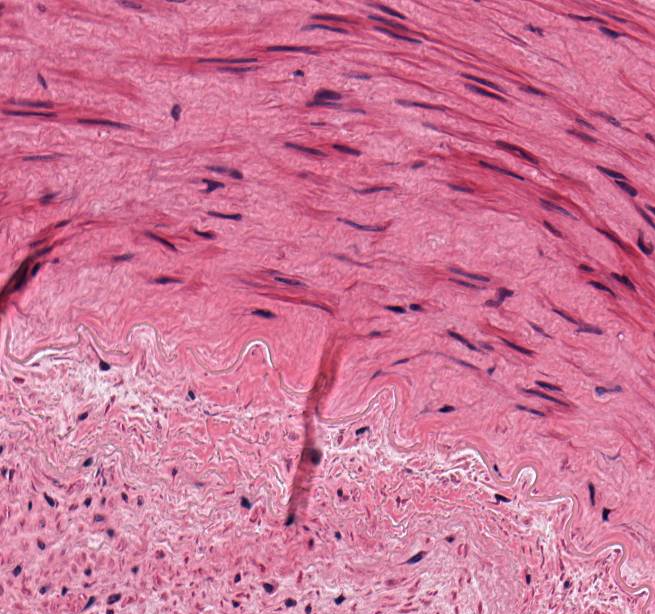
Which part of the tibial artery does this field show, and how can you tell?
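I'd call the upper layer the tunica media. Its smooth muscle cells have elongated, cigar-shaped nuclei lying roughly parallel to a wavy, glassy, pale pink line about two-thirds of the way down. The pink fibres there are tightly packed, with little clear space between them.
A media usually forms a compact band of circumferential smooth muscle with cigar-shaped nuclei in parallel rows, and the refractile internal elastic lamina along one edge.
Below the line, the tissue turns pale, loose and wispy, with many small clear spaces.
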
